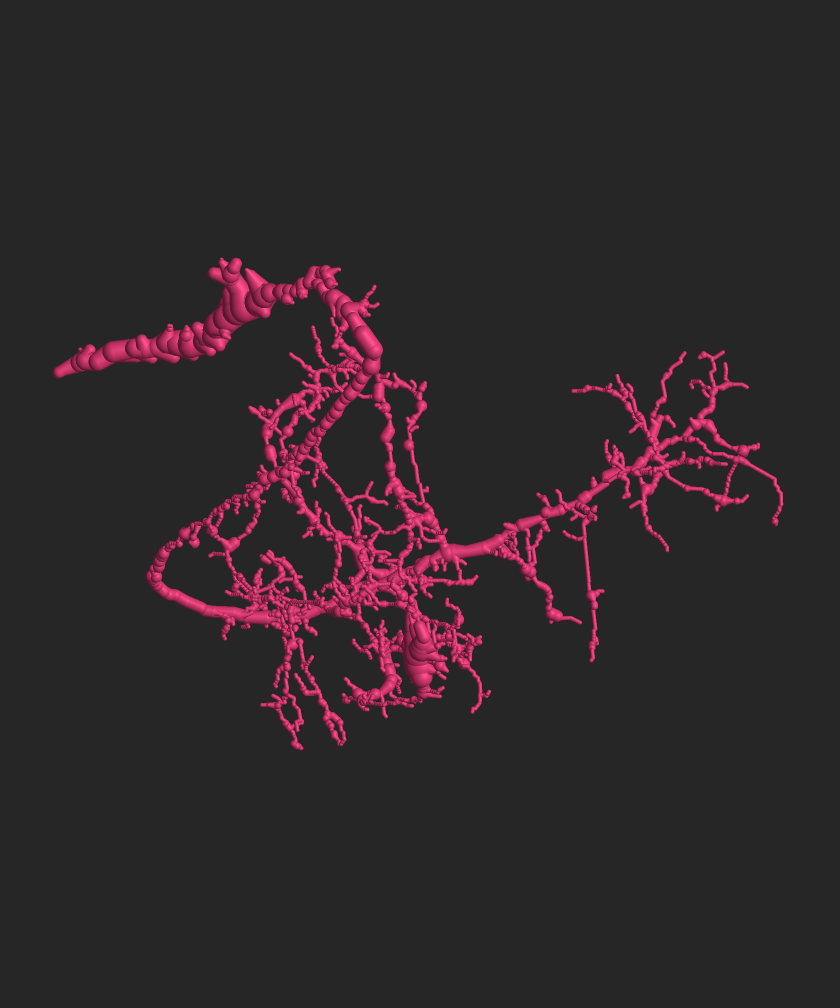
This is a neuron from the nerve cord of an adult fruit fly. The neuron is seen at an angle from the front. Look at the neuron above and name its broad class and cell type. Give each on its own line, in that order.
motor neuron of the nerve cord
STTMm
